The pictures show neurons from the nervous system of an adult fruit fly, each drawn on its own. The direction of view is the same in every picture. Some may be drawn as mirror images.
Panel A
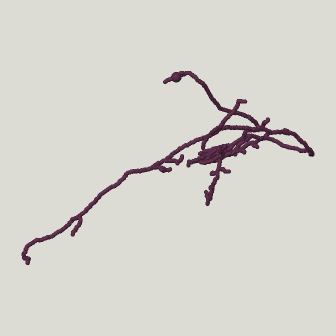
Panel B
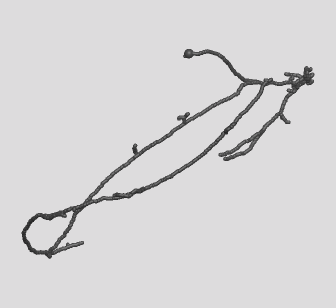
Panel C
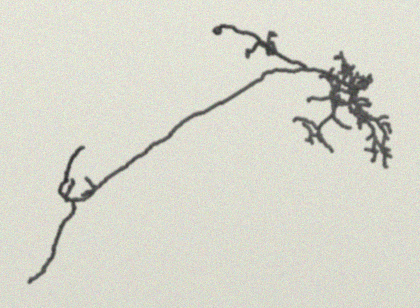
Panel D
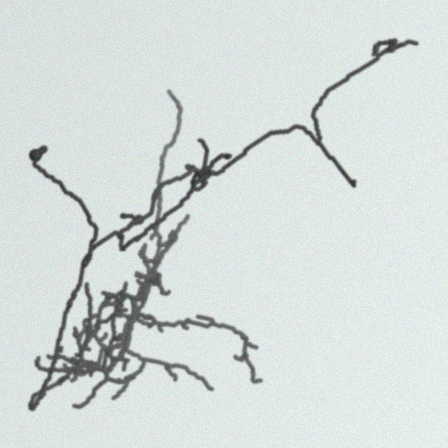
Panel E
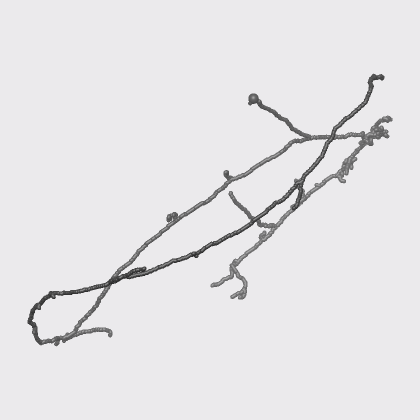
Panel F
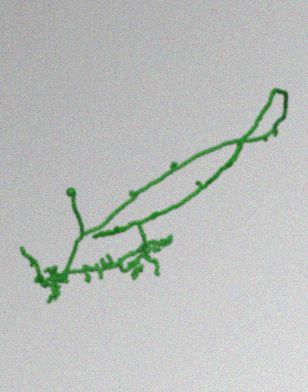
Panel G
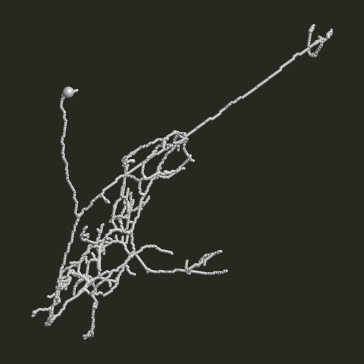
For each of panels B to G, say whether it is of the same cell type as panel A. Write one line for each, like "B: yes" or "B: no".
B: no
C: no
D: yes
E: no
F: no
G: yes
